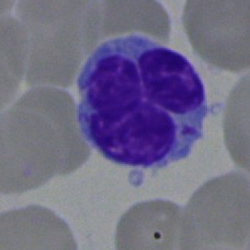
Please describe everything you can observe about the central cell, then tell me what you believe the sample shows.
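Looking at the nucleus, the chromatin stains deep purple and seems dense, with a few paler streaks. I can't make out any nucleoli in it. Nor are there coarse granules in the cytoplasm. Small pale blue blebs project from the lower right edge of the cell. This one is a lymphocyte.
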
